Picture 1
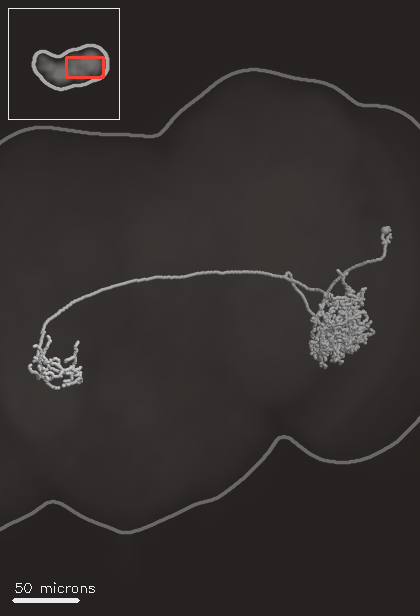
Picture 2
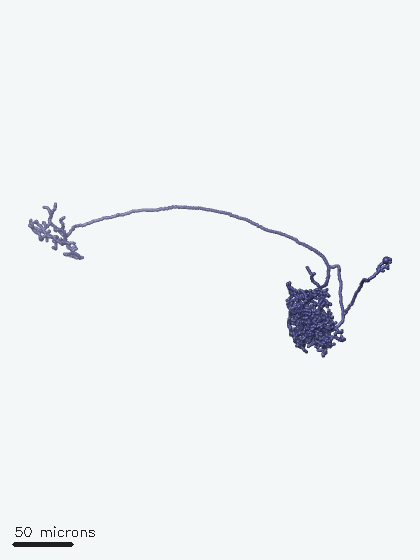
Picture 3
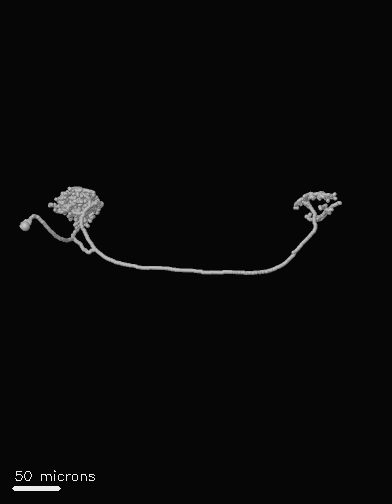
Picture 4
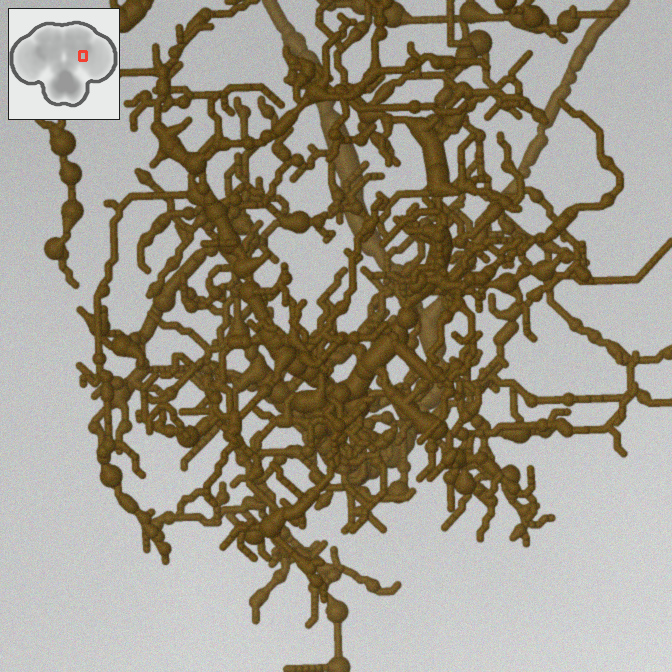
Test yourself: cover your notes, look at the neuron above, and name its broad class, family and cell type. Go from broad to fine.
central-brain intrinsic neuron; hemilineage VLPl&d1_lateral; AVLP261_b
